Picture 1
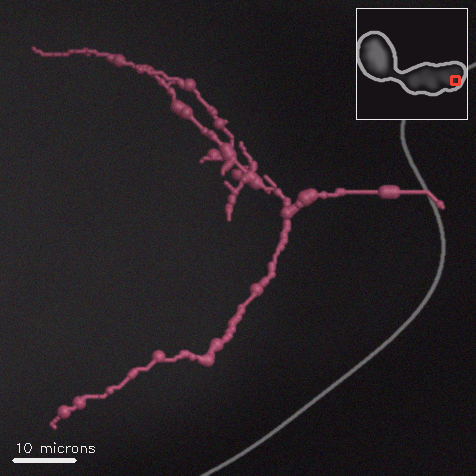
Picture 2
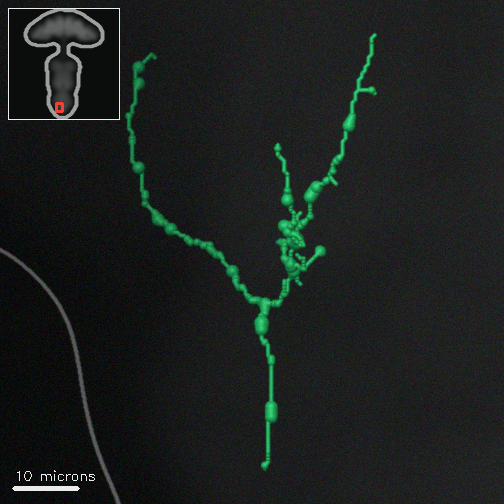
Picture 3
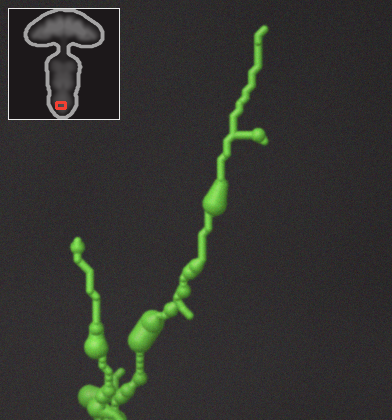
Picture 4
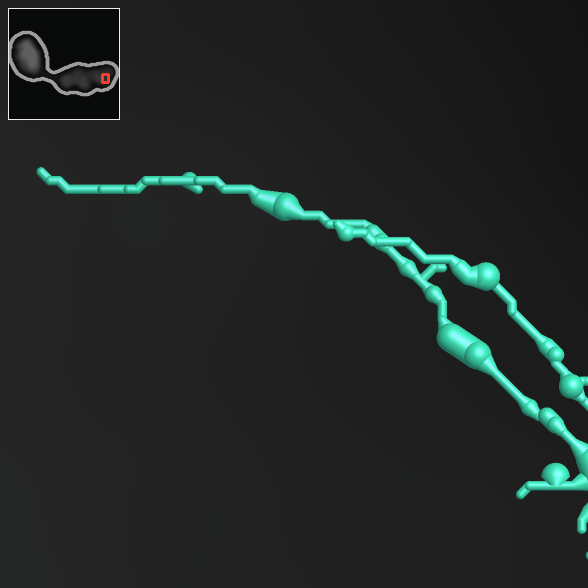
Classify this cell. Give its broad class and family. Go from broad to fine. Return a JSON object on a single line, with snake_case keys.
{"broad_class": "sensory neuron entering the nerve cord", "family": "class mechanosensory tactile"}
